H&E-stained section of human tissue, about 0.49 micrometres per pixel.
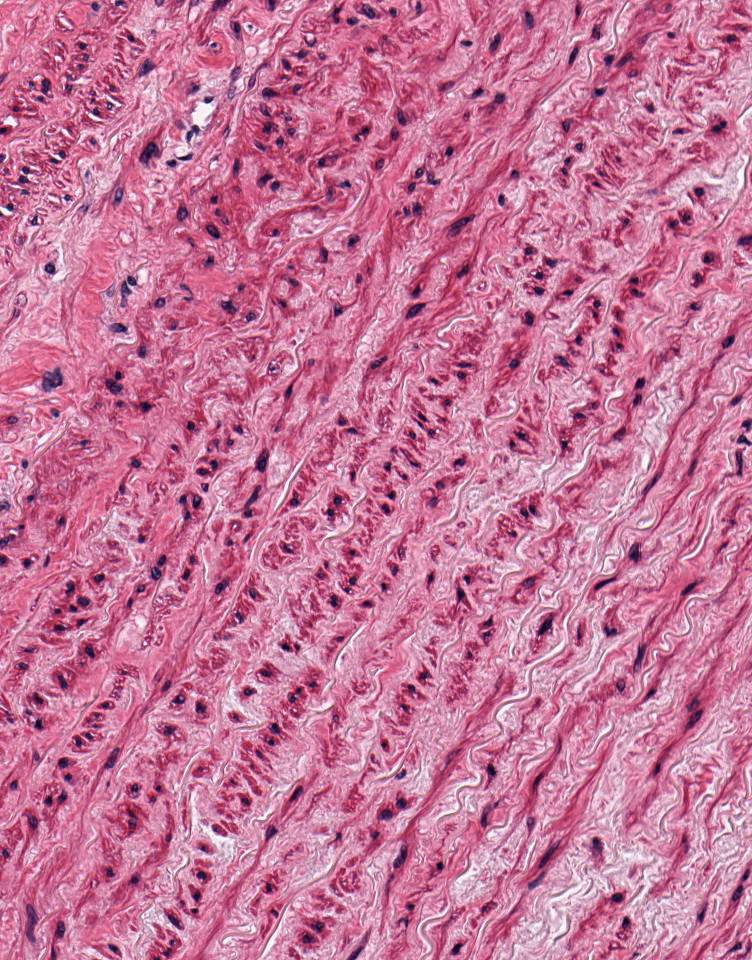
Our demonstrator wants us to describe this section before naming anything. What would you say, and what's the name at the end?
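Between the cell layers run thin, wavy, glassy pink fibres. The cells lying between the fibres have dark nuclei, elongated to oval in shape. Both the cells and their nuclei lie mostly in line with the diagonal layers. No epithelial lining is present anywhere in the field. The tissue is aorta.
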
